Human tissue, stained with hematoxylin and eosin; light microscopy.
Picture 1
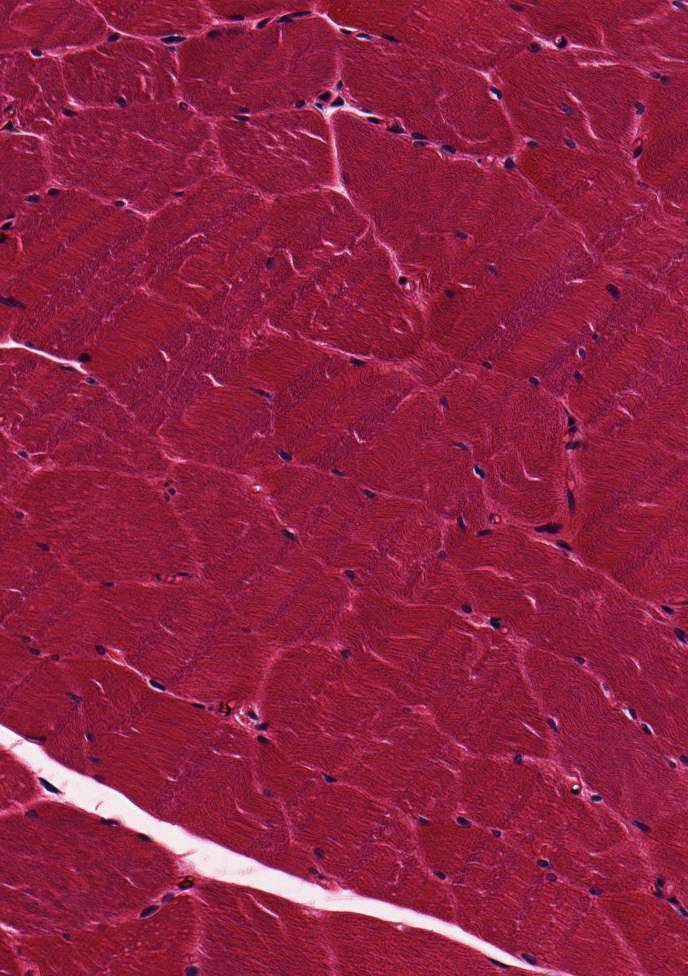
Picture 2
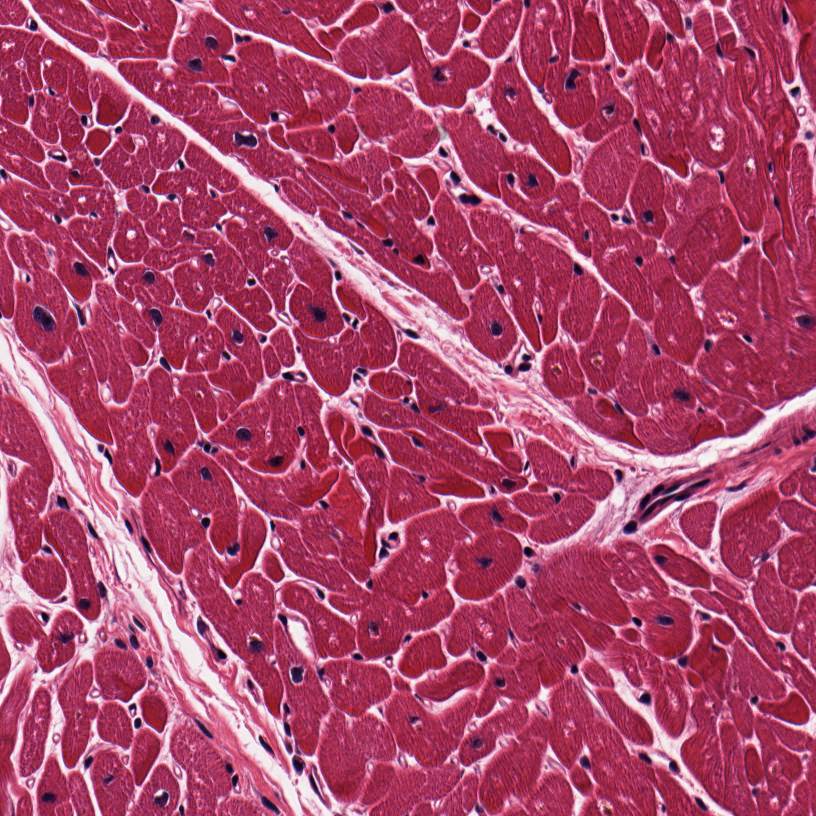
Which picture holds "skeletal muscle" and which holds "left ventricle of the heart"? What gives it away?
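Picture 1 is skeletal muscle, and picture 2 is the left ventricle of the heart. The skeletal muscle fibres are a dense, even red, parted only by thin pale pink strands; no fat cells are present. Notice its nuclei: small, dark, flattened, at the fibre edges. In the left ventricle, pale pink bands from upper left to lower right divide the muscle into bundles, and most fibres, cut across or obliquely, look rounded or irregular. Where a nucleus shows, it is single and central, several lying in a small pale clear zone.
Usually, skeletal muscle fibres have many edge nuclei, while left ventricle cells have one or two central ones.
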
